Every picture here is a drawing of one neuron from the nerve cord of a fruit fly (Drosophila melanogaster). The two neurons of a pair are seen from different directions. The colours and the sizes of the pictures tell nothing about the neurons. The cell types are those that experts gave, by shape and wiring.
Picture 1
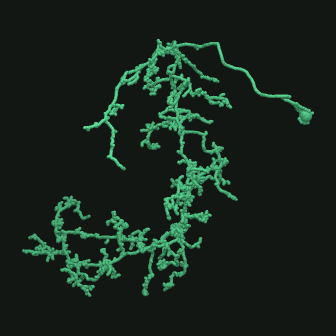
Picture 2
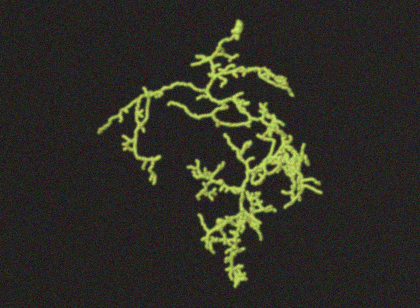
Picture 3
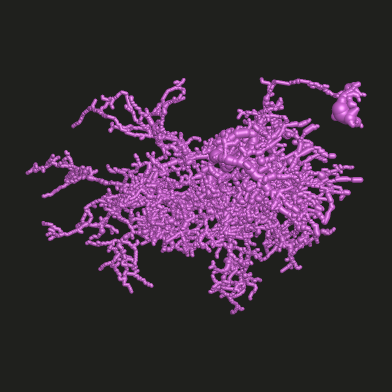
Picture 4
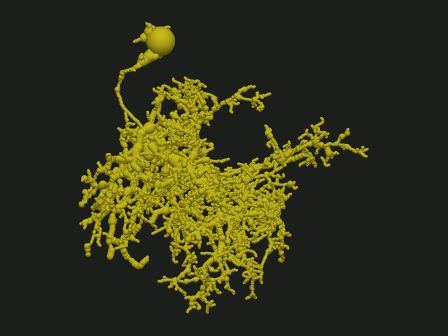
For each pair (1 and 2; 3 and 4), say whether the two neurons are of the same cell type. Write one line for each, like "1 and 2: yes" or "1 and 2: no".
1 and 2: yes
3 and 4: yes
